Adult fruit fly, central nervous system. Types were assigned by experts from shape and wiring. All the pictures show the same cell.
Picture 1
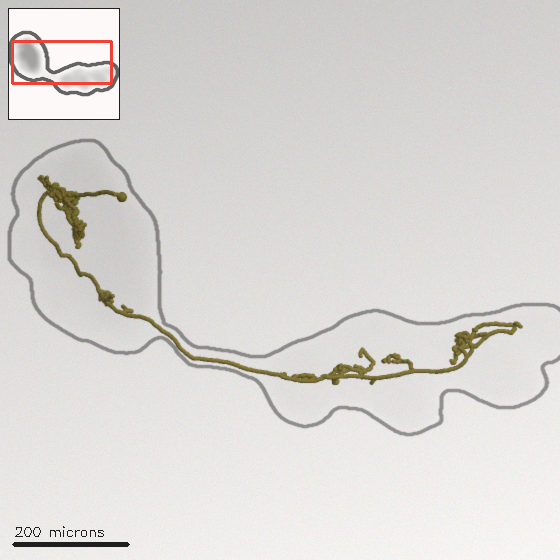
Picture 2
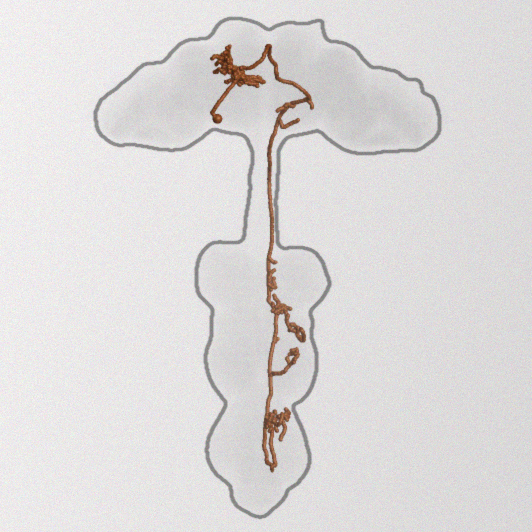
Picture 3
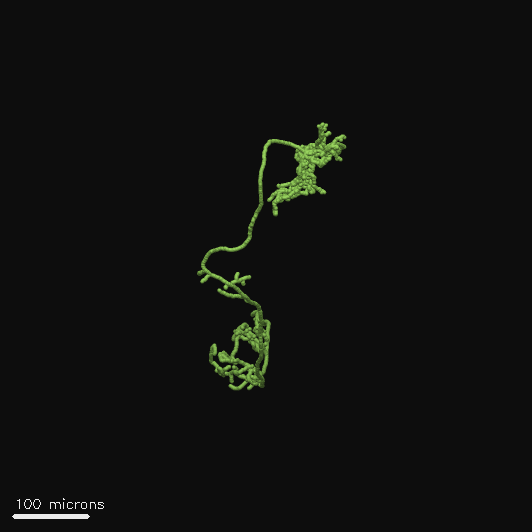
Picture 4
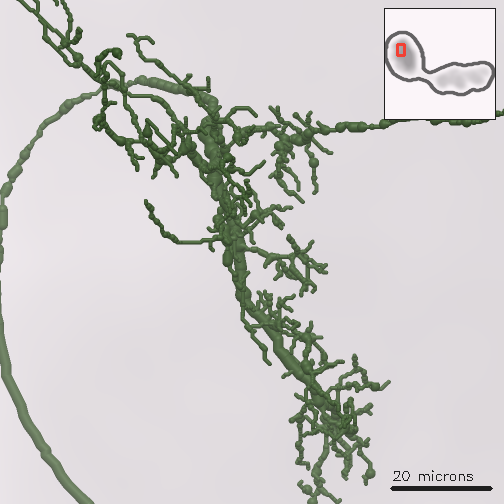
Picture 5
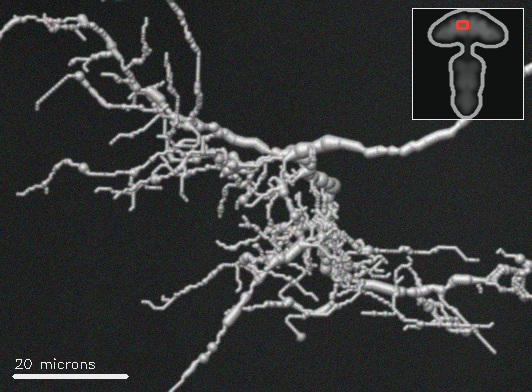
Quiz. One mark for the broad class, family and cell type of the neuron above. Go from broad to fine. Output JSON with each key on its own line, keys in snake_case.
{
 "broad_class": "descending neuron",
 "family": "hemilineage SMPpv2_dorsal",
 "cell_type": "DNp60"
}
